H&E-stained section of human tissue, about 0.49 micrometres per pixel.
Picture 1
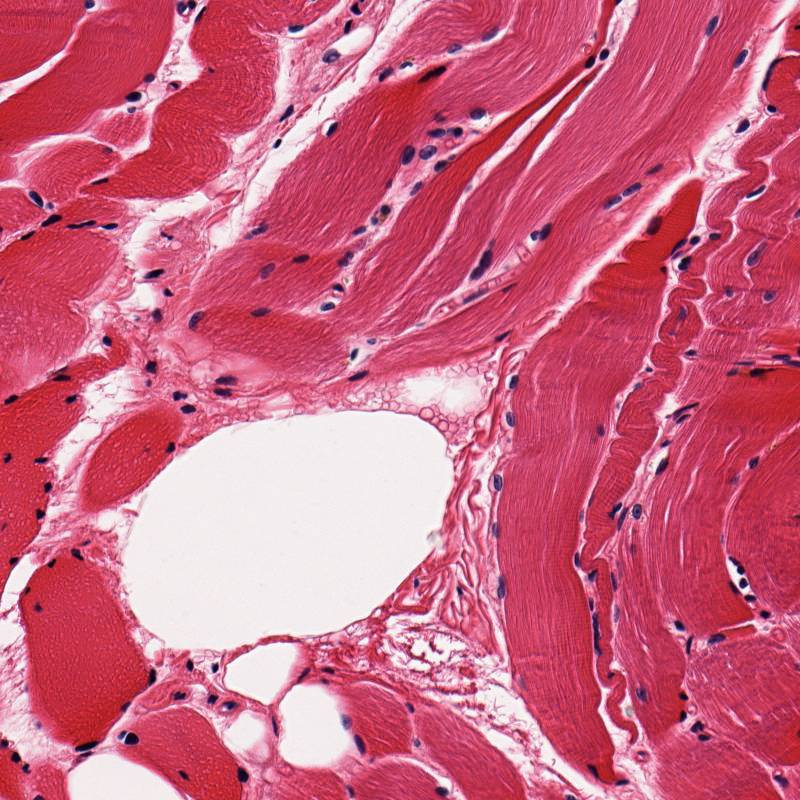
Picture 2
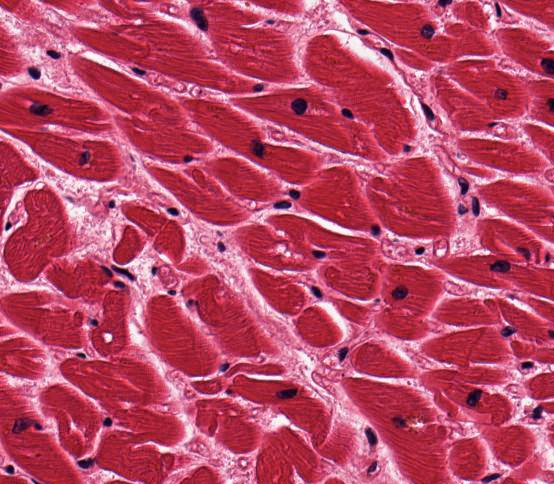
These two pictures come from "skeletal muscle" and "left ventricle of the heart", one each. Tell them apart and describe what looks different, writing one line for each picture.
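The field in picture 1 comes from the skeletal muscle. The dark, flattened nuclei lie at the edges of the muscle fibres rather than in their centres.
The field in picture 2 comes from the left ventricle of the heart. Where a fibre shows its nucleus, it lies singly in the centre of the fibre.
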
